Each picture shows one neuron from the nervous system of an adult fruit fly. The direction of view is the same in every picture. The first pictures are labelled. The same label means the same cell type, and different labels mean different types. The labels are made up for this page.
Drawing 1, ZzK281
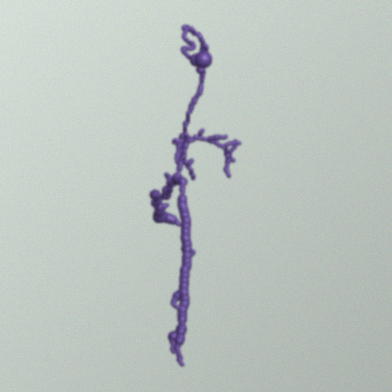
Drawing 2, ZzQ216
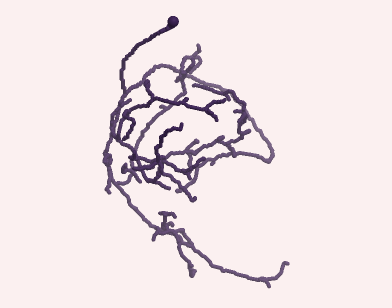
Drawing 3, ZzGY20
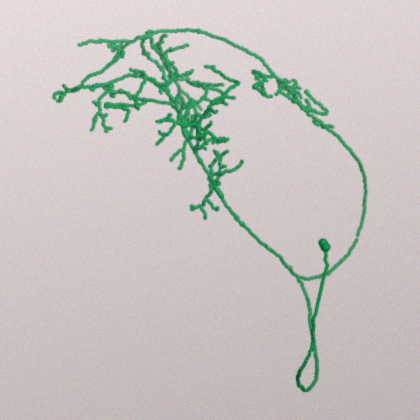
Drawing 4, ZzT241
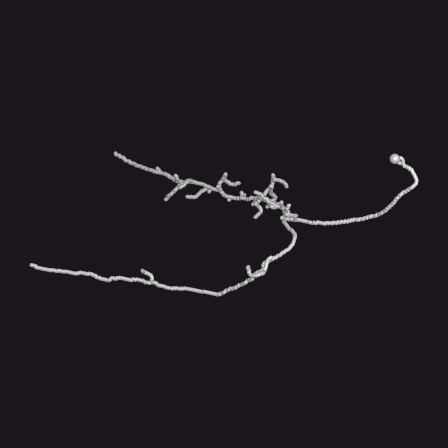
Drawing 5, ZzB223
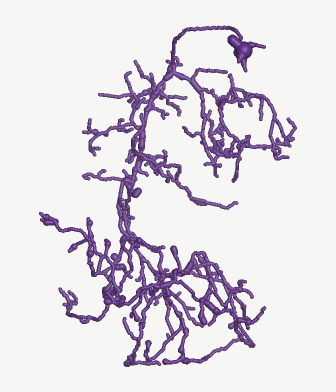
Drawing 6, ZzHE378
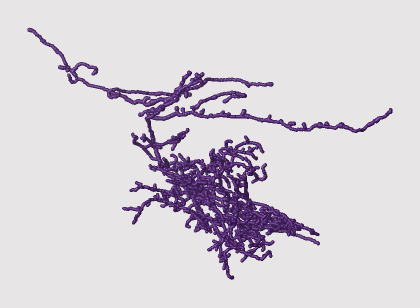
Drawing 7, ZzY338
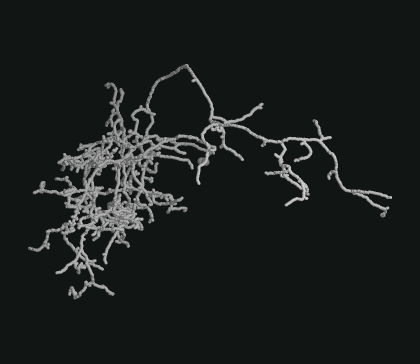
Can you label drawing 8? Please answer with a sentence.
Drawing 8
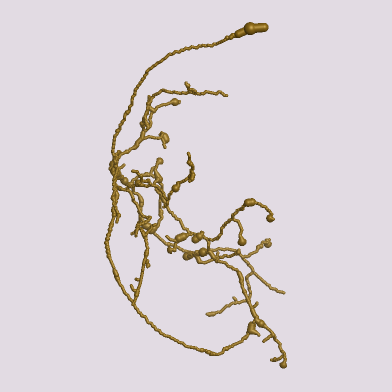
It belongs to ZzQ216.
